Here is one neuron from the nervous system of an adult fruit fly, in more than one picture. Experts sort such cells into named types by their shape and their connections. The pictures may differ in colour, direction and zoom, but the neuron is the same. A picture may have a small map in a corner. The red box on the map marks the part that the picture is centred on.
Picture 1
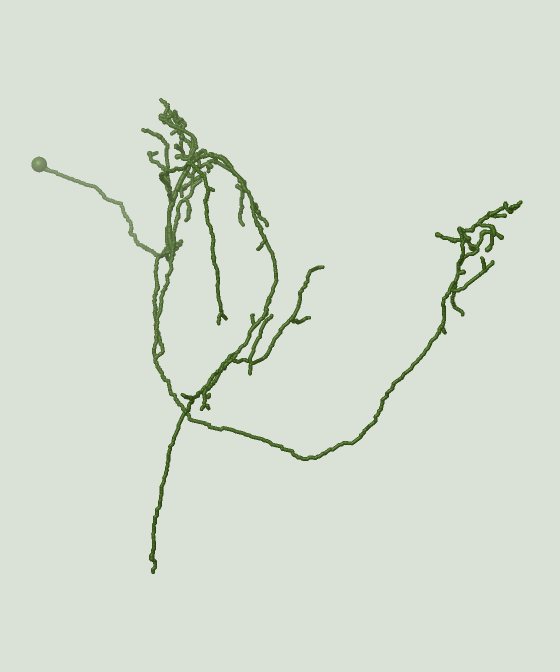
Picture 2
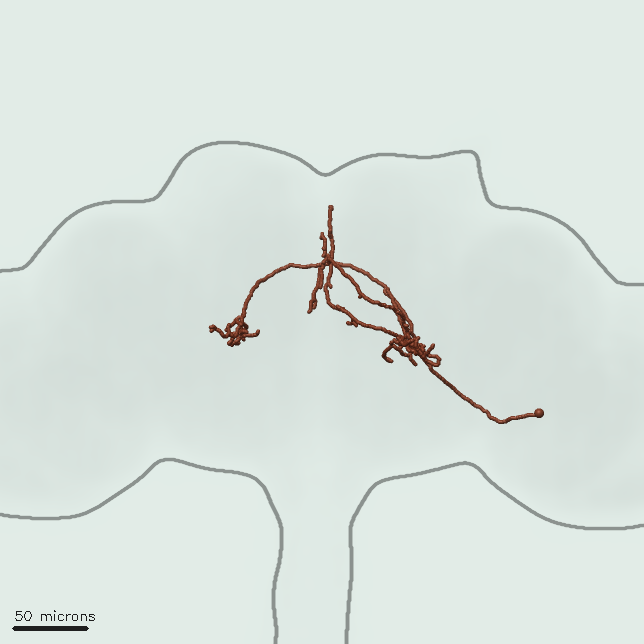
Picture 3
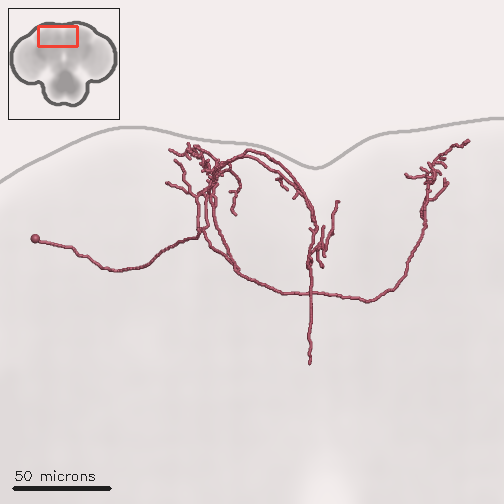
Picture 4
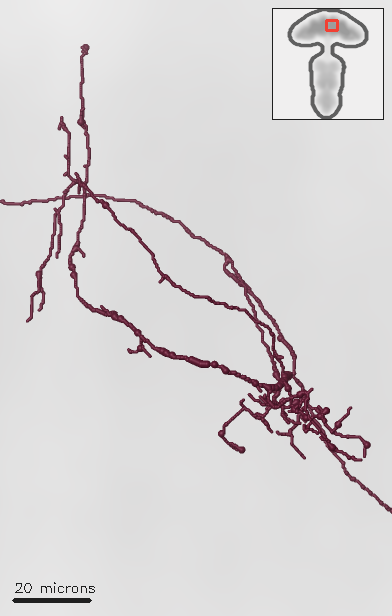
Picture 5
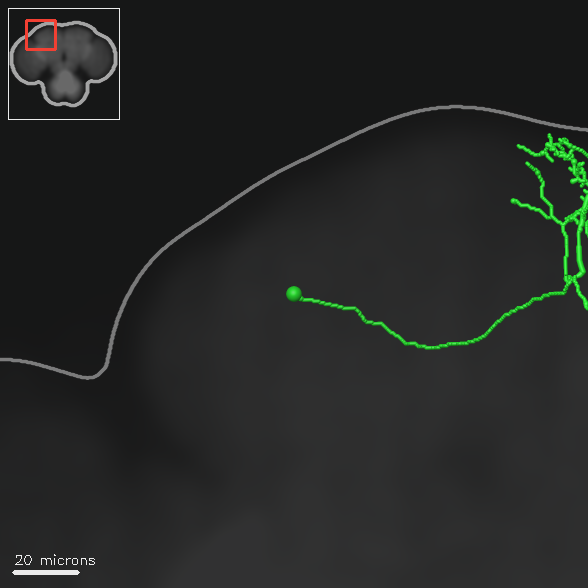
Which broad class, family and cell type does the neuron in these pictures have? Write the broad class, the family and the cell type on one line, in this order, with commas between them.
central-brain intrinsic neuron, hemilineage DL2_dorsal, SMP187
